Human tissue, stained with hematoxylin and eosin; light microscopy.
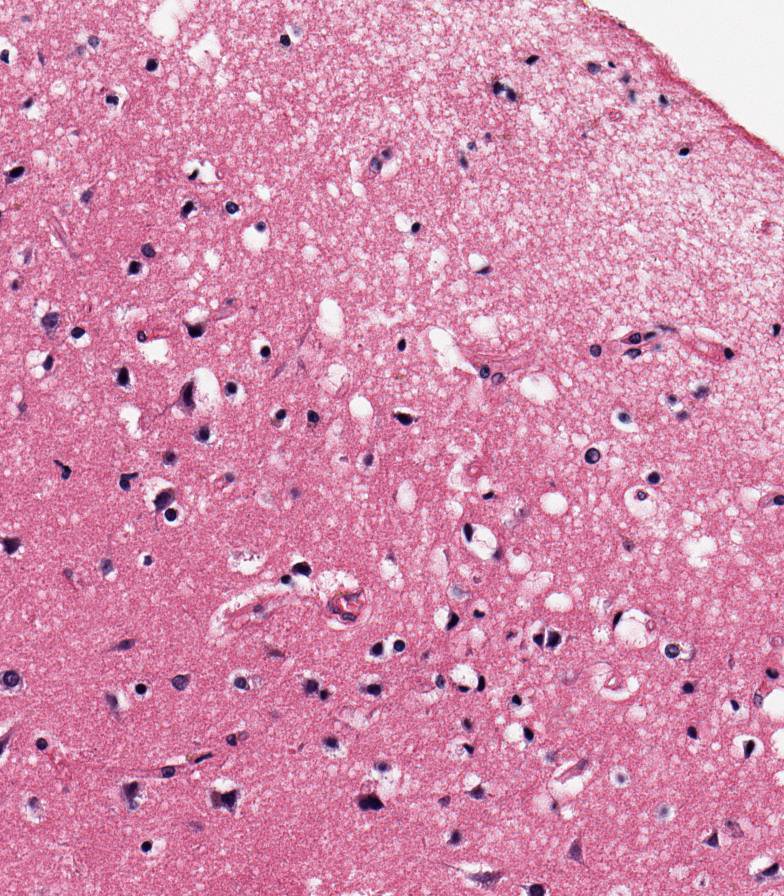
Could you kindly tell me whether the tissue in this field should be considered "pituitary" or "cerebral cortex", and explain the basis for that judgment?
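This is cerebral cortex. The whole field is a finely granular pink matrix with cells scattered singly through it, and there are no glands, tubules or epithelium. At the top right the tissue stops at a smooth free border, with empty white space beyond. Small round clear vacuoles lie throughout the matrix, most crowded in the upper half near that border. Most cells show only a small, round, dark-staining nucleus with little visible cytoplasm.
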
